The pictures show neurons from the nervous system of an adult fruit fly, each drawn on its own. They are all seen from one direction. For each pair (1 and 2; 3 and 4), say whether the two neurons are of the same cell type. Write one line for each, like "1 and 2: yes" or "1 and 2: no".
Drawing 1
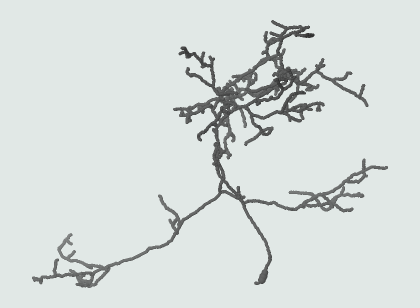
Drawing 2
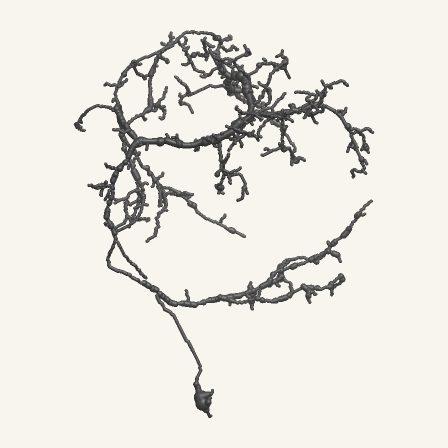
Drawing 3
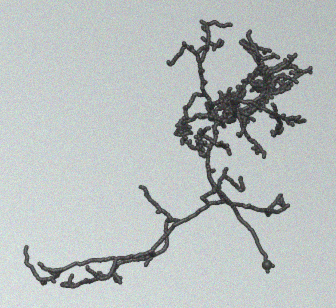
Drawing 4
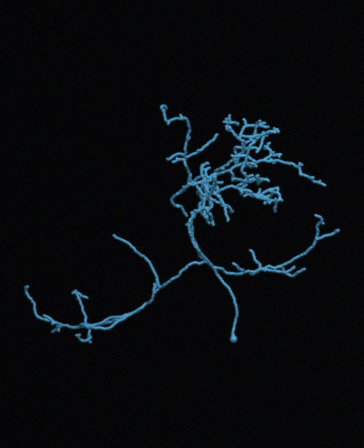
1 and 2: no
3 and 4: yes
